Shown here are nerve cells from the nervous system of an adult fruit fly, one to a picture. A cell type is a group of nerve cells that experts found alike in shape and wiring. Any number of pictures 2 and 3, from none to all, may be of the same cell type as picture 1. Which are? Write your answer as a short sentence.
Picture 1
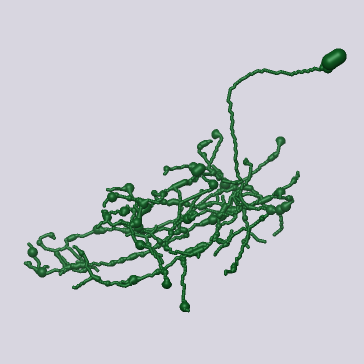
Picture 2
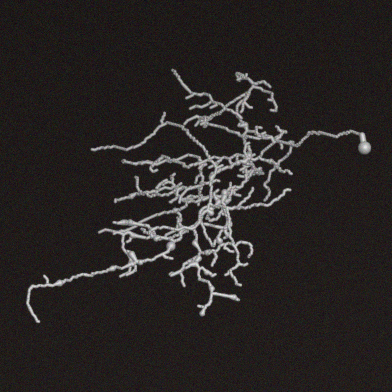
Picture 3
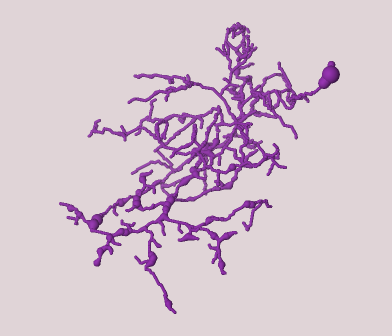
None of them is of the same cell type.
